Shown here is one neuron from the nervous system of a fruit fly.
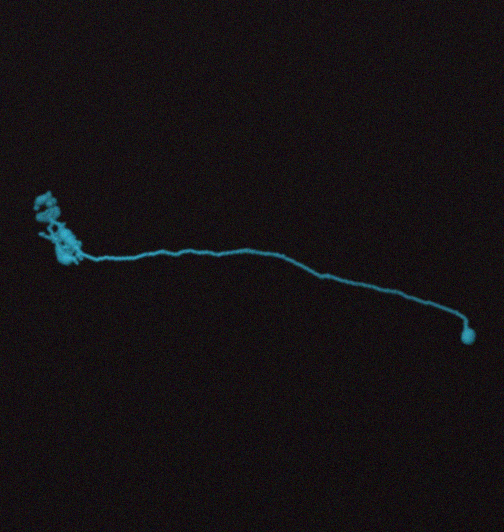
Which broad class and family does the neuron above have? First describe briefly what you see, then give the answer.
In this view it is more than twice as wide as it is tall. It is an optic-lobe intrinsic neuron. Its family is L.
